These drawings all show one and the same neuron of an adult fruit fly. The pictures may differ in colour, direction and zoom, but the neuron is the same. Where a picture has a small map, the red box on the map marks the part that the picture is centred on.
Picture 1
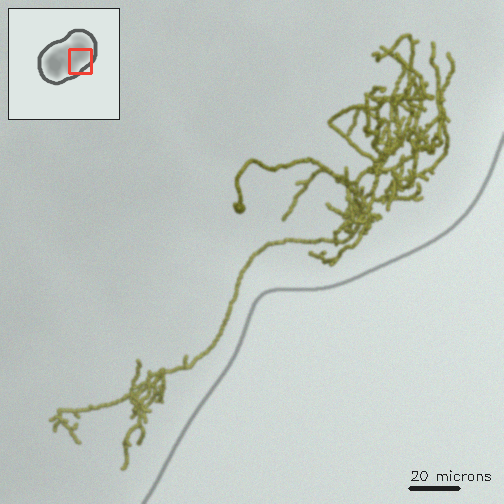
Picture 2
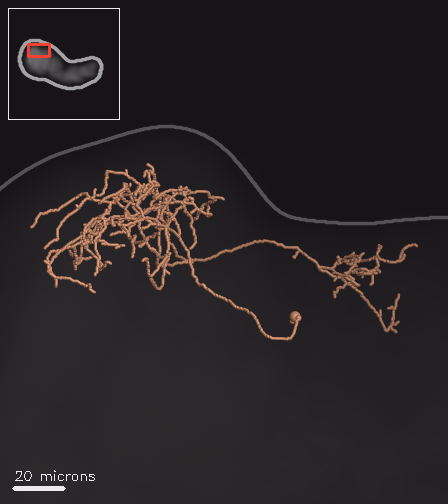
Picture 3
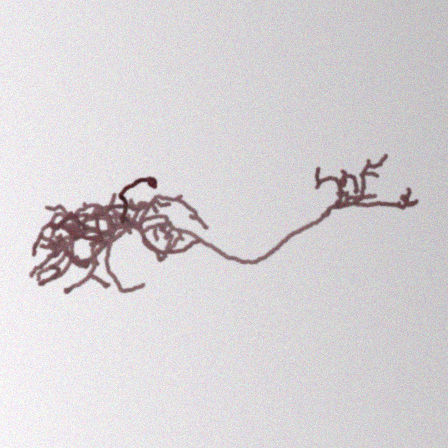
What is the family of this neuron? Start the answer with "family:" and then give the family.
family: hemilineage DM6_dorso_lateral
